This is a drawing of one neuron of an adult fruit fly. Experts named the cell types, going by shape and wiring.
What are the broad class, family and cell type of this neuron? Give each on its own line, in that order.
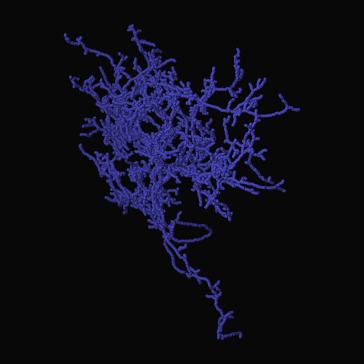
nerve-cord intrinsic neuron
hemilineage 19B
IN19B008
